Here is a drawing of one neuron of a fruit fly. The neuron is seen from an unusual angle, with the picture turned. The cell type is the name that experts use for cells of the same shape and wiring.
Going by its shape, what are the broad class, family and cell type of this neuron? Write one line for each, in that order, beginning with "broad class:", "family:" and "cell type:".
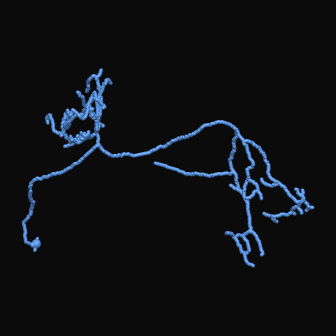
broad class: central-brain intrinsic neuron
family: hemilineage LB3
cell type: GNG454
